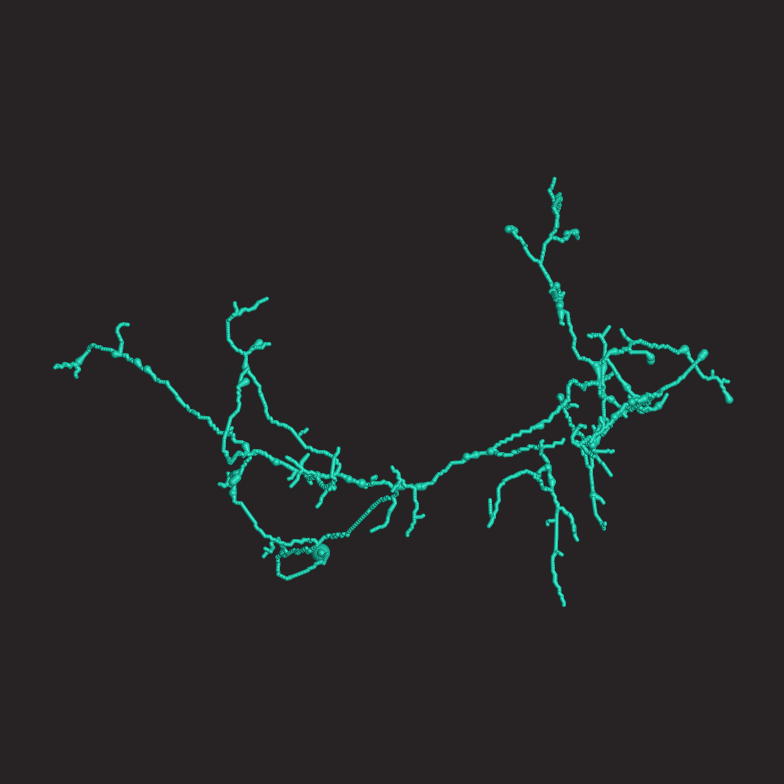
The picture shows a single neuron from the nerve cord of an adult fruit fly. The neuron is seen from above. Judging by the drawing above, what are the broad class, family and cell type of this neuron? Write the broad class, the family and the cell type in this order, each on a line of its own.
nerve-cord intrinsic neuron
hemilineage 12B
IN12B090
